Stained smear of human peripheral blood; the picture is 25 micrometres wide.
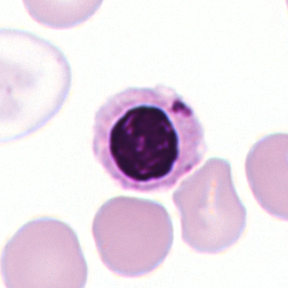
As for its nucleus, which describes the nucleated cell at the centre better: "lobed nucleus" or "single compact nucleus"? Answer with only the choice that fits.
Single compact nucleus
